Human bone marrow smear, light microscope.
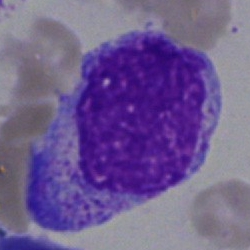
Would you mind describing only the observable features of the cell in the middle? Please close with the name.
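Dark purple chromatin shows a fine granular pattern. The cytoplasm is blue and lies mostly on the lower left side of the nucleus. Fine purple granules are scattered through this cytoplasm. It is a promyelocyte.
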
